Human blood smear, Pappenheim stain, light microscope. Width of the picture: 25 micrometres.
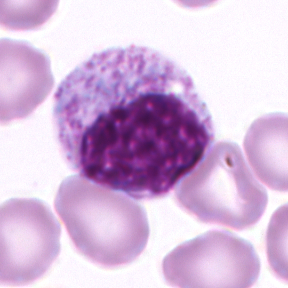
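Metamyelocyte, stained peripheral blood smear. The cell is about 14 micrometres across, round and smooth, without surface projections. Its chromatin is dark purple and coarsely clumped. A broad rim of pale lilac cytoplasm fills the upper left; one small clear spot lies in the cytoplasm at the upper right edge of the nucleus.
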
